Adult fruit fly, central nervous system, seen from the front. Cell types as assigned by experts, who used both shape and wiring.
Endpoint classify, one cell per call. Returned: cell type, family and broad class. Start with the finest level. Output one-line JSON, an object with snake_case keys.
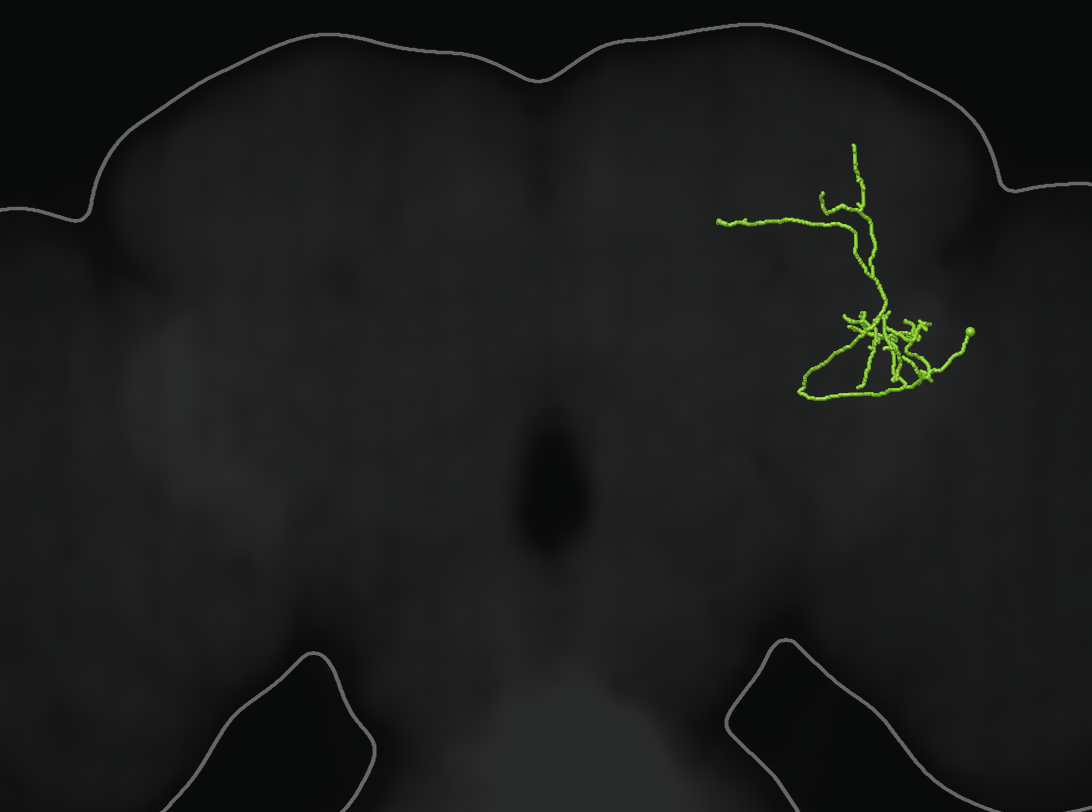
{"cell_type": "AVLP279", "family": "hemilineage VLPl&d1_lateral", "broad_class": "central-brain intrinsic neuron"}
